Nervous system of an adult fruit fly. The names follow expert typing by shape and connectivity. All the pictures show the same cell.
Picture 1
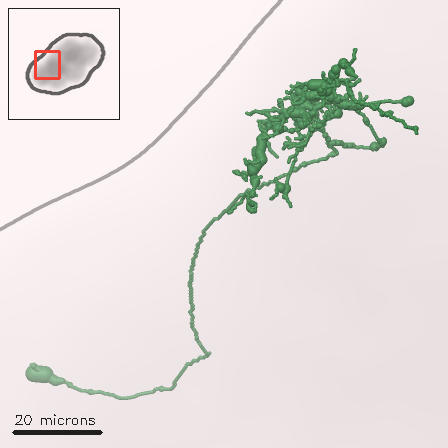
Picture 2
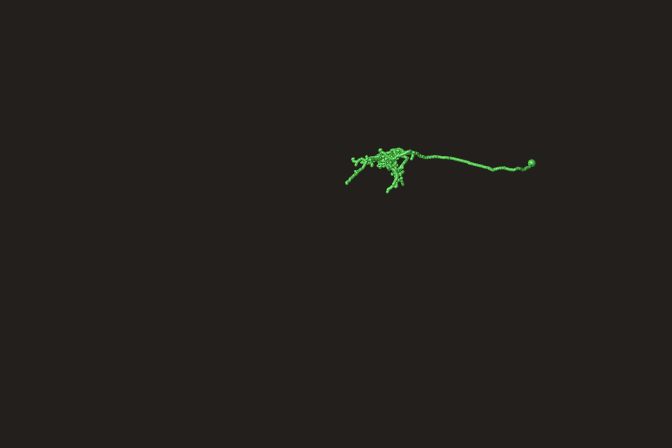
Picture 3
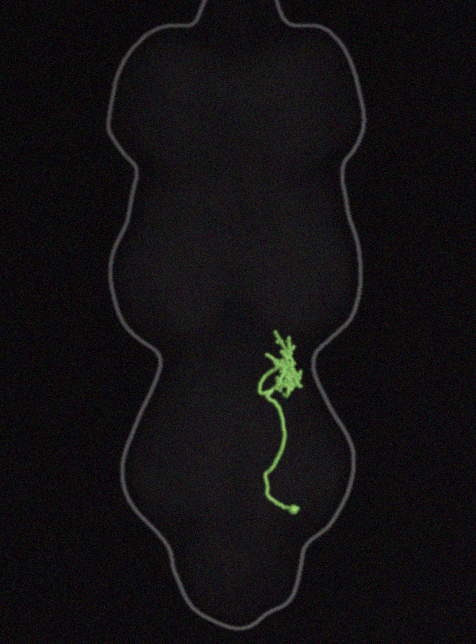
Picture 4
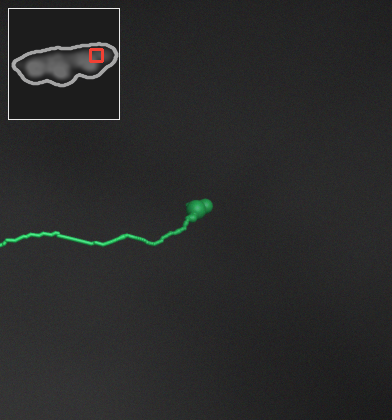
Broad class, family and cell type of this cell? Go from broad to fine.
nerve-cord intrinsic neuron; hemilineage 03B; IN03B079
